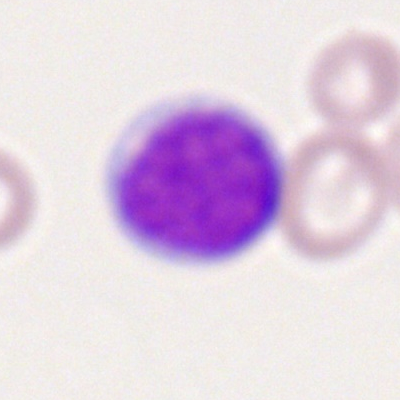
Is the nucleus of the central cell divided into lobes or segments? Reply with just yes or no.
No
